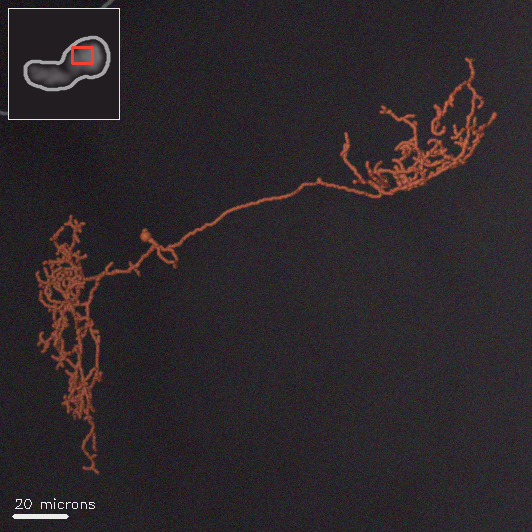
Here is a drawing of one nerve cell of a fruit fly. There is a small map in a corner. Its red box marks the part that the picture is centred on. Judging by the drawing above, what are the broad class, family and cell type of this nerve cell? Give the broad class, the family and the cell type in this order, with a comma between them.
visual projection neuron, hemilineage VPNd2, LoVP76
